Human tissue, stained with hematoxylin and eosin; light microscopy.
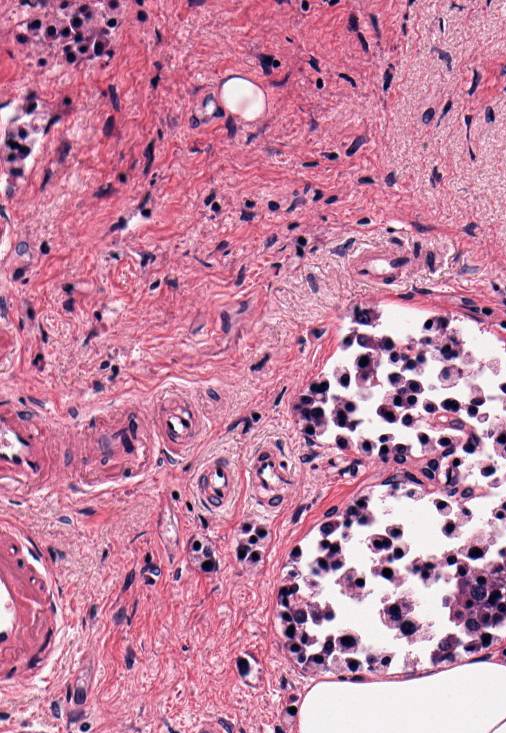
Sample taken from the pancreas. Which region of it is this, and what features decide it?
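I'd say this is loose connective tissue. Most of the field is pink fibrous tissue whose stroma is wavy pink collagen bundles with scattered elongated dark nuclei. A large clear space takes up the lower right, loosely filled with rounded cells that have dark round nuclei. I see no glands anywhere in the field.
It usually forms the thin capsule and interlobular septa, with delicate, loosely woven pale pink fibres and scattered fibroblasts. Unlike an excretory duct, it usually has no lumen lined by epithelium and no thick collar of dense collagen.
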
